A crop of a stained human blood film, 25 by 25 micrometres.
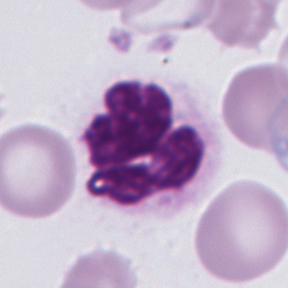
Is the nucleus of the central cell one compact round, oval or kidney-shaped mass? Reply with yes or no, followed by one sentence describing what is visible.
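No. The nucleus is made of several lobes folded and overlapping one another.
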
